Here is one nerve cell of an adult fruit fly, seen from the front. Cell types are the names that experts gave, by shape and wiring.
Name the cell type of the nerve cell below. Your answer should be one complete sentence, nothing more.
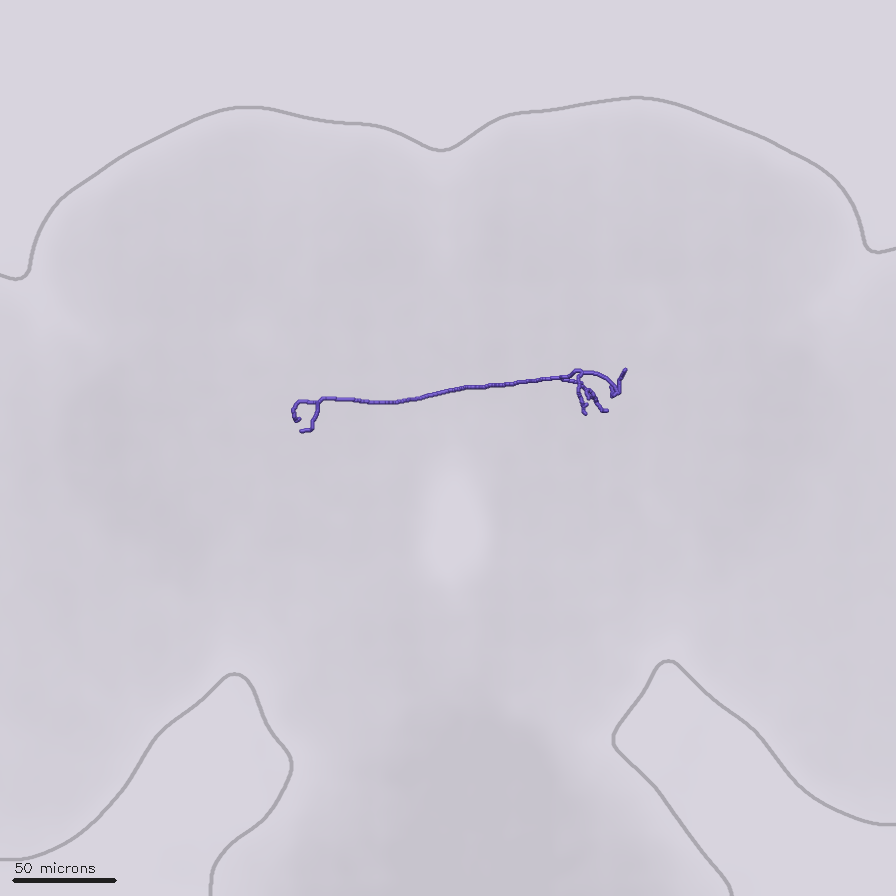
Included in the cell type ORN_DL1 is this nerve cell.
